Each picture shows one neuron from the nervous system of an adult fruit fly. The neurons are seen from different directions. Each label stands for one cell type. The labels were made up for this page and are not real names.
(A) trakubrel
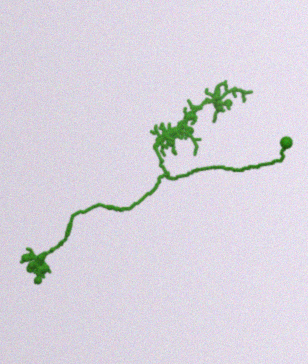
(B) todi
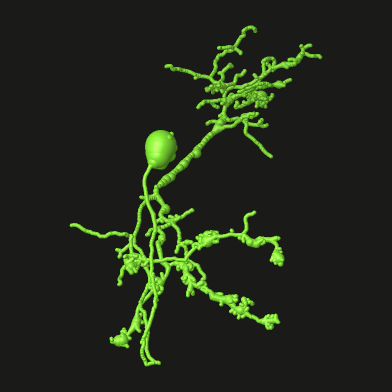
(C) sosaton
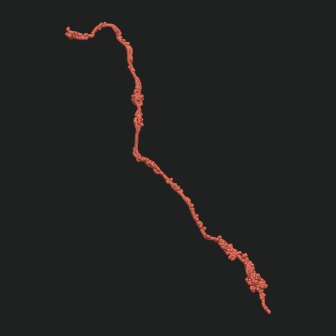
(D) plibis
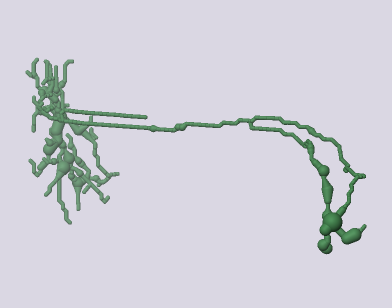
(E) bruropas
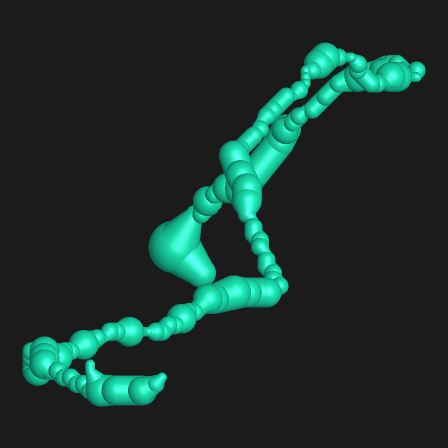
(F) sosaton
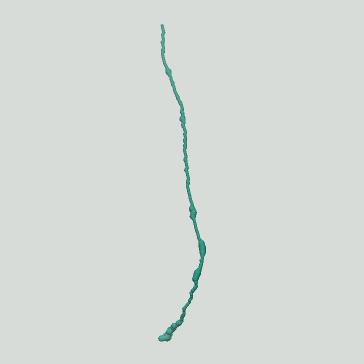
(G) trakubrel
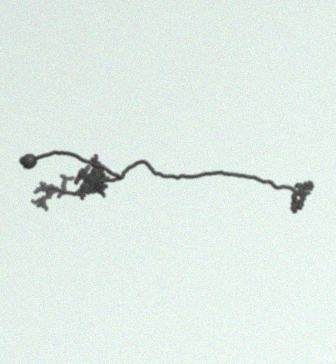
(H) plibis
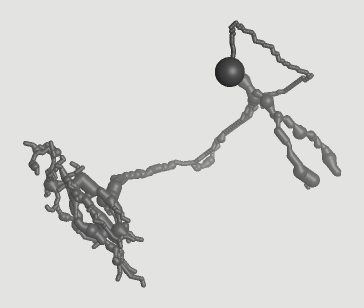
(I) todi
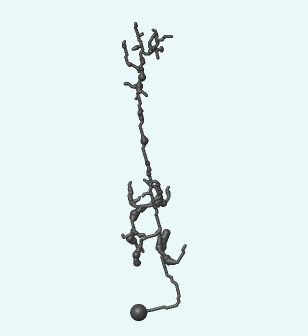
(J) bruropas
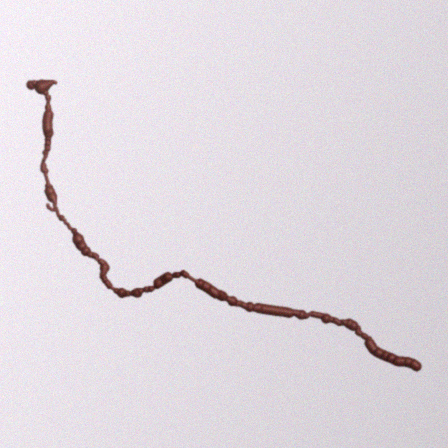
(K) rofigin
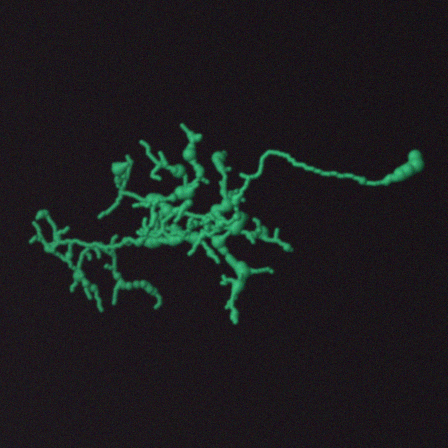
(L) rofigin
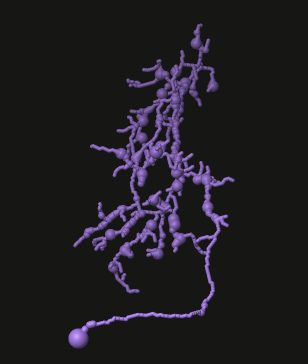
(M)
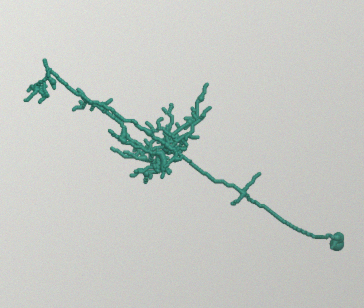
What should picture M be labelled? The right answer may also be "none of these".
rofigin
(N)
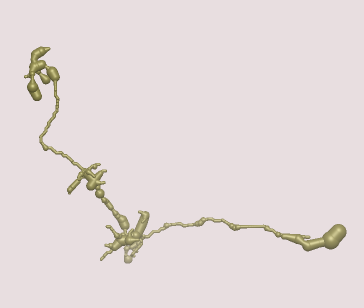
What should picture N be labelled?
none of these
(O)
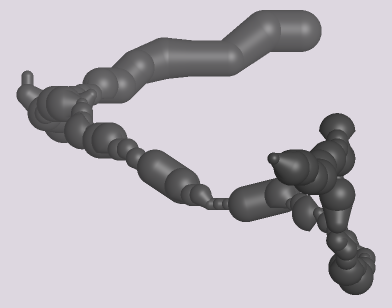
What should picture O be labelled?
none of these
